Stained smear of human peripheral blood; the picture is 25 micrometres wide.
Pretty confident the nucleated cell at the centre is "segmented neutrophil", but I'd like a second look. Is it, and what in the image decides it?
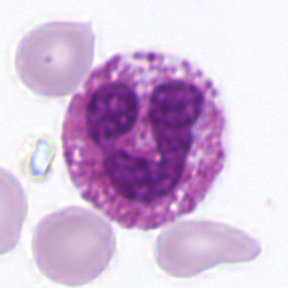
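Numerous coarse granules fill the cytoplasm throughout.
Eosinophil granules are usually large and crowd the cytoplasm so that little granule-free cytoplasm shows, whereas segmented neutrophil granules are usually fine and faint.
Verdict: not a segmented neutrophil; the cell is an eosinophil. Nucleus: three lobes.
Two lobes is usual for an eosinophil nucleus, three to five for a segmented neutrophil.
On lobe count alone, this cell sits with the segmented neutrophil. Chromatin dark purple, densely clumped; no nucleoli. Outline roughly round. Cytoplasm abundant, a wide rim around the nucleus.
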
